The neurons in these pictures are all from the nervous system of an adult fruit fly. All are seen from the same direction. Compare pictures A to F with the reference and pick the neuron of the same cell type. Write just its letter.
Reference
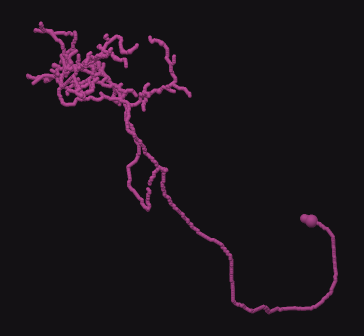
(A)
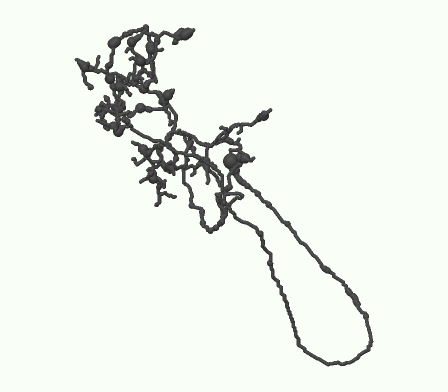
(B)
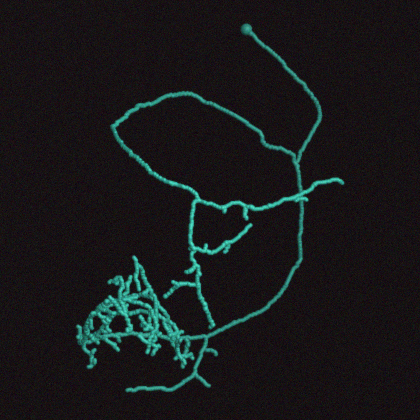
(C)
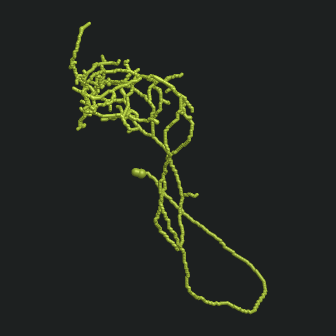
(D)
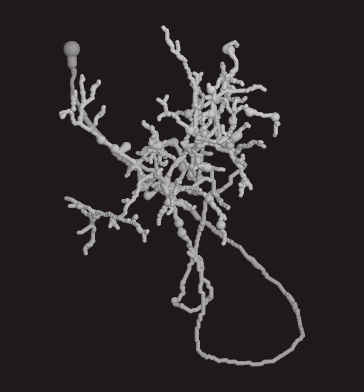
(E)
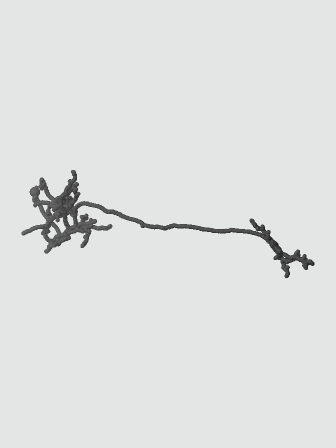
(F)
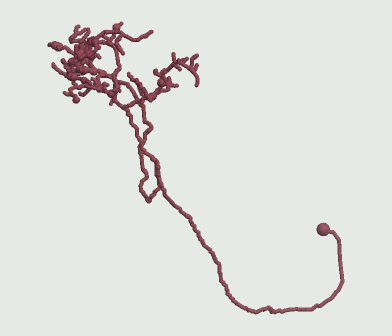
F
